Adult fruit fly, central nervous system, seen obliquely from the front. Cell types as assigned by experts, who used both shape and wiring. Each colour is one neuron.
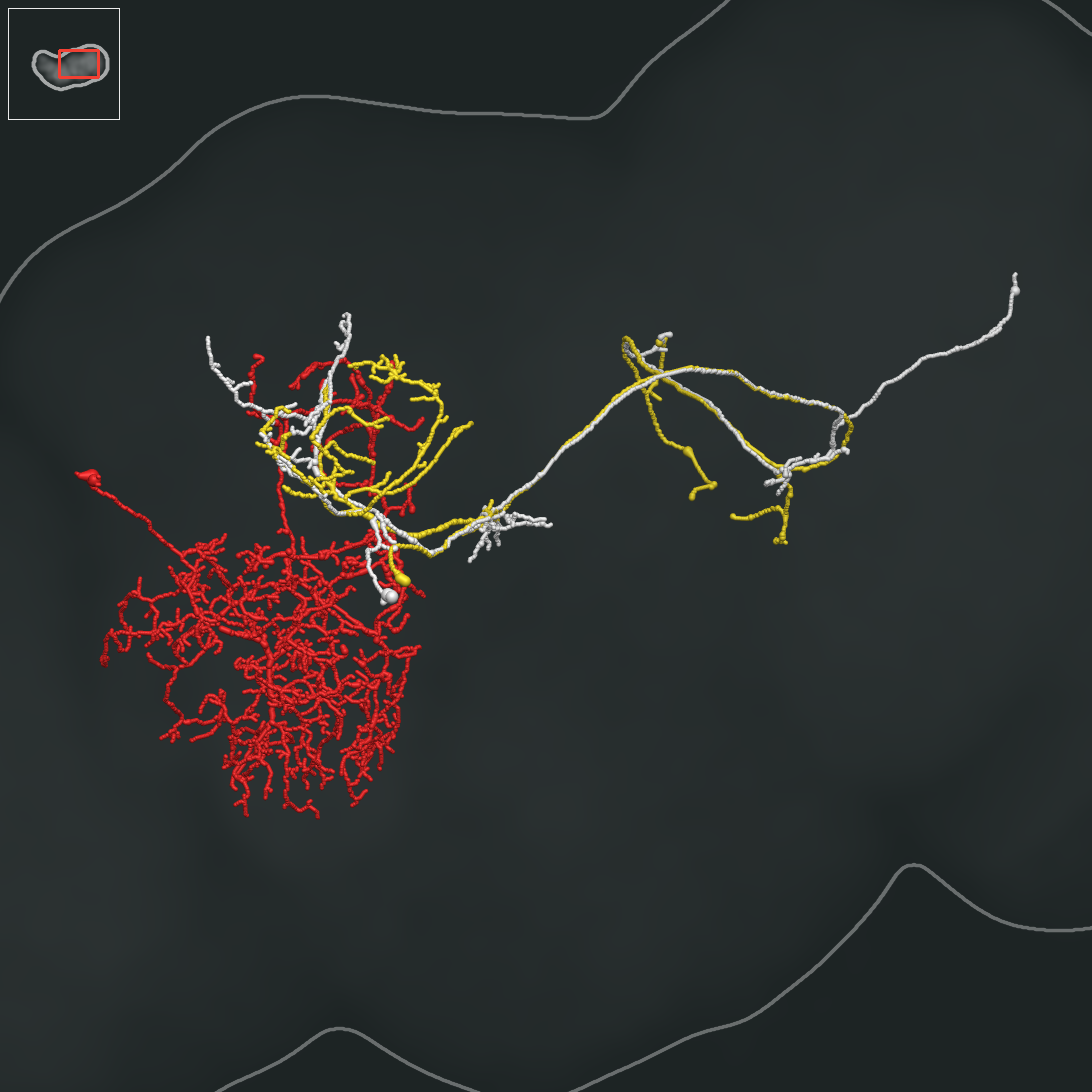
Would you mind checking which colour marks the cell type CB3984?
yellow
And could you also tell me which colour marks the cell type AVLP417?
red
